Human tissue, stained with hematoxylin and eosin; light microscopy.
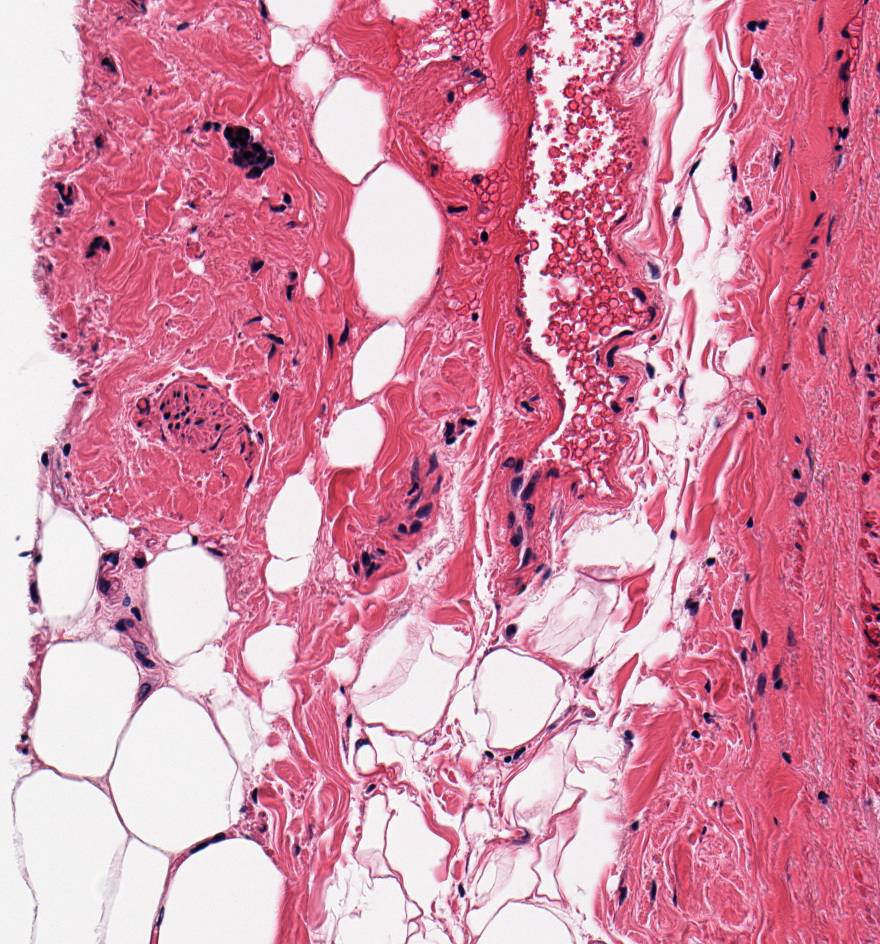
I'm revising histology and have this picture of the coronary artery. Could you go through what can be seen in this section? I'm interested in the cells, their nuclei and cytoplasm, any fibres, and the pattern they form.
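This connective tissue consists mostly of pink collagen bundles, with fat cells and a blood vessel; no epithelium is present. Small, dark, mostly spindle-shaped nuclei are scattered sparsely through the fibres. Along the right edge, pink fibres and their elongated nuclei run vertically in parallel. In the lower centre, between fat cells, the stroma is loose, pale and wispy.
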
